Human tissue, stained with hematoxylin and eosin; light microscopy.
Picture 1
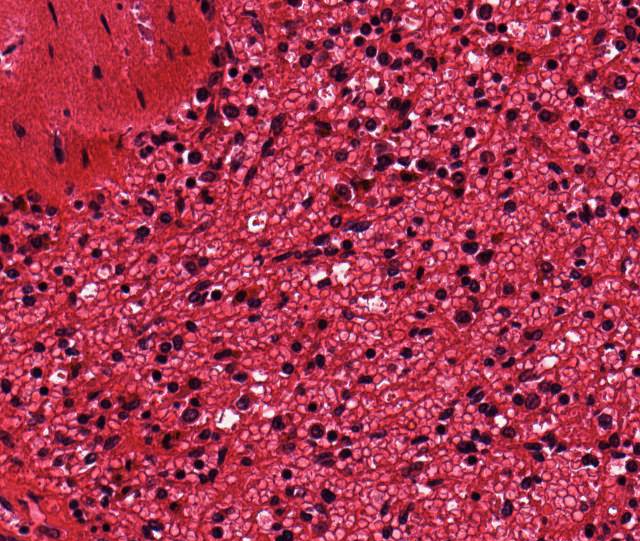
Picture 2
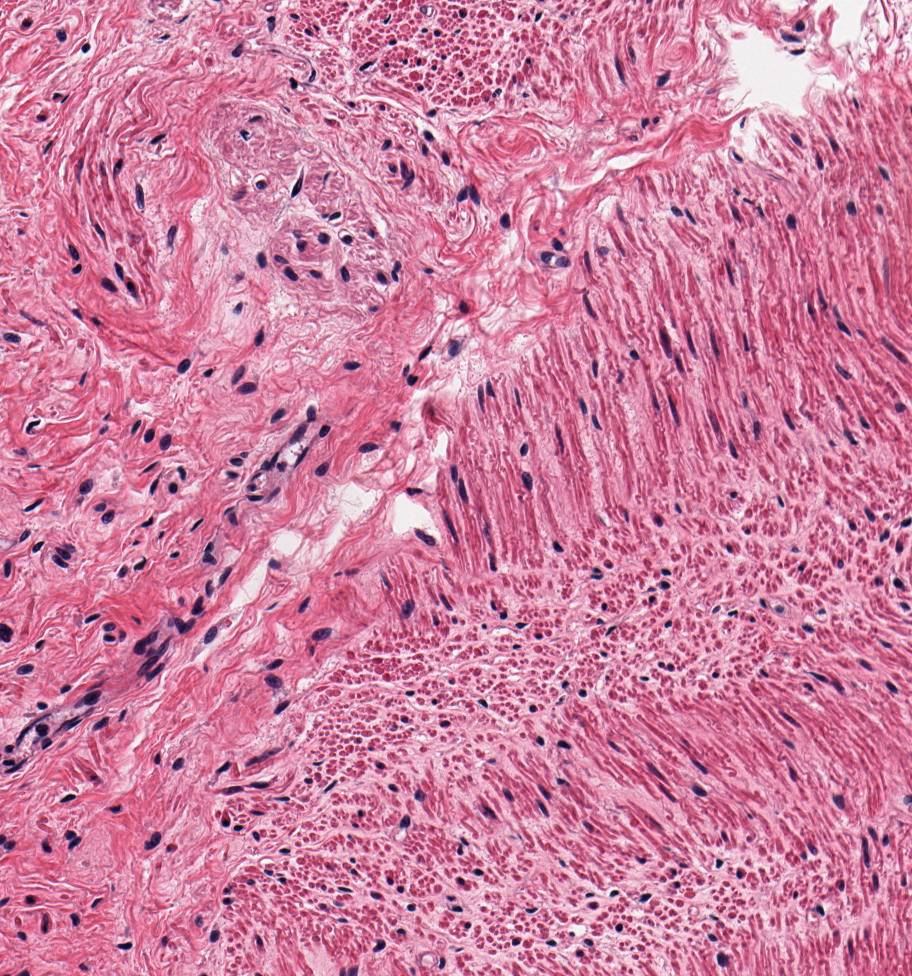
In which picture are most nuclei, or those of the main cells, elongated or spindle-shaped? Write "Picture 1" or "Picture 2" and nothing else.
Picture 2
